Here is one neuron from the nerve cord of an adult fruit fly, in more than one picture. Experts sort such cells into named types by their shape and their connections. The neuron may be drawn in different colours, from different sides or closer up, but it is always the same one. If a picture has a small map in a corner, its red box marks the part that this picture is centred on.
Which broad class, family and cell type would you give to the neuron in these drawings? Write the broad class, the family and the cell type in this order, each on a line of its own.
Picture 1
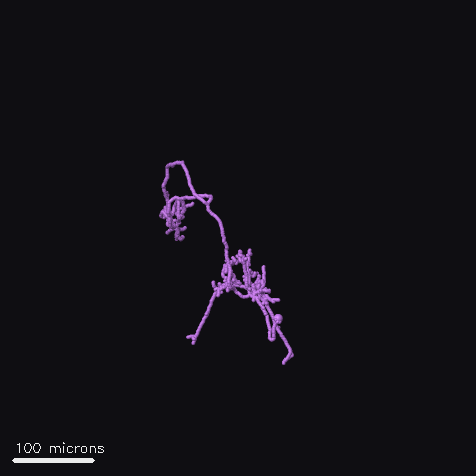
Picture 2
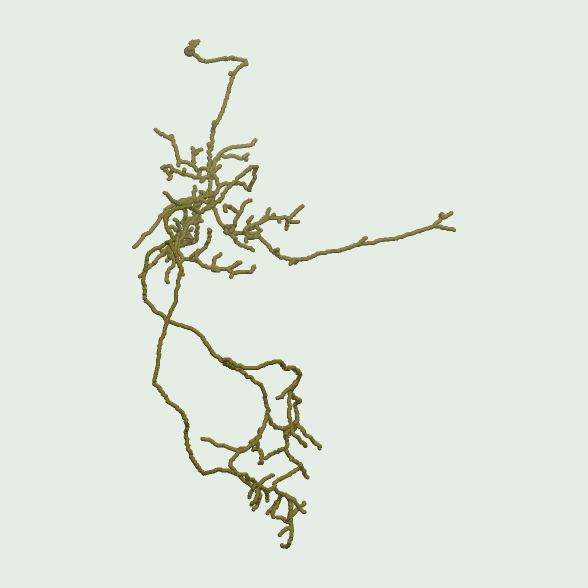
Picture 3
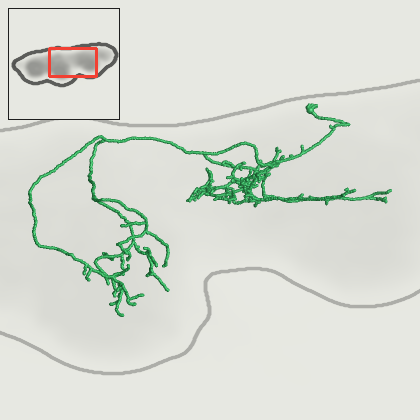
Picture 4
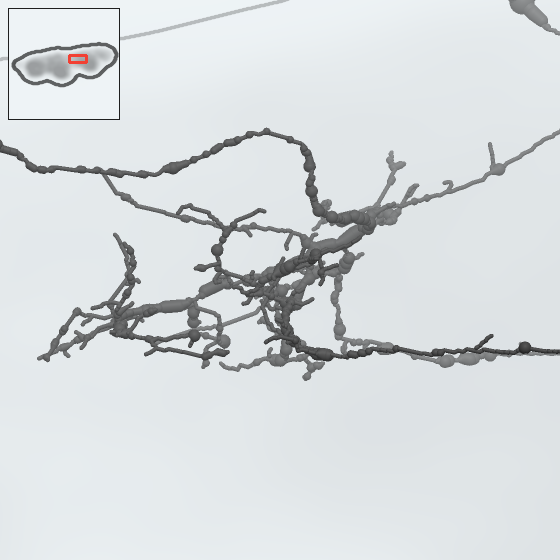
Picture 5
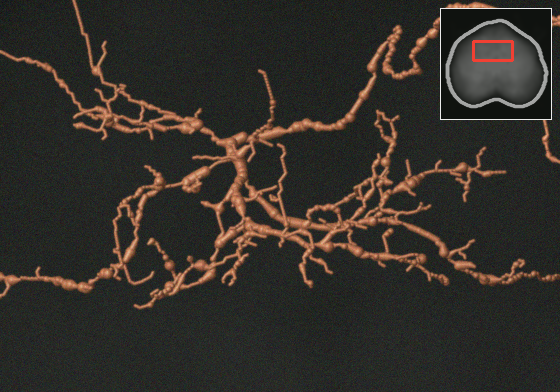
nerve-cord intrinsic neuron
hemilineage 18B
IN18B036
